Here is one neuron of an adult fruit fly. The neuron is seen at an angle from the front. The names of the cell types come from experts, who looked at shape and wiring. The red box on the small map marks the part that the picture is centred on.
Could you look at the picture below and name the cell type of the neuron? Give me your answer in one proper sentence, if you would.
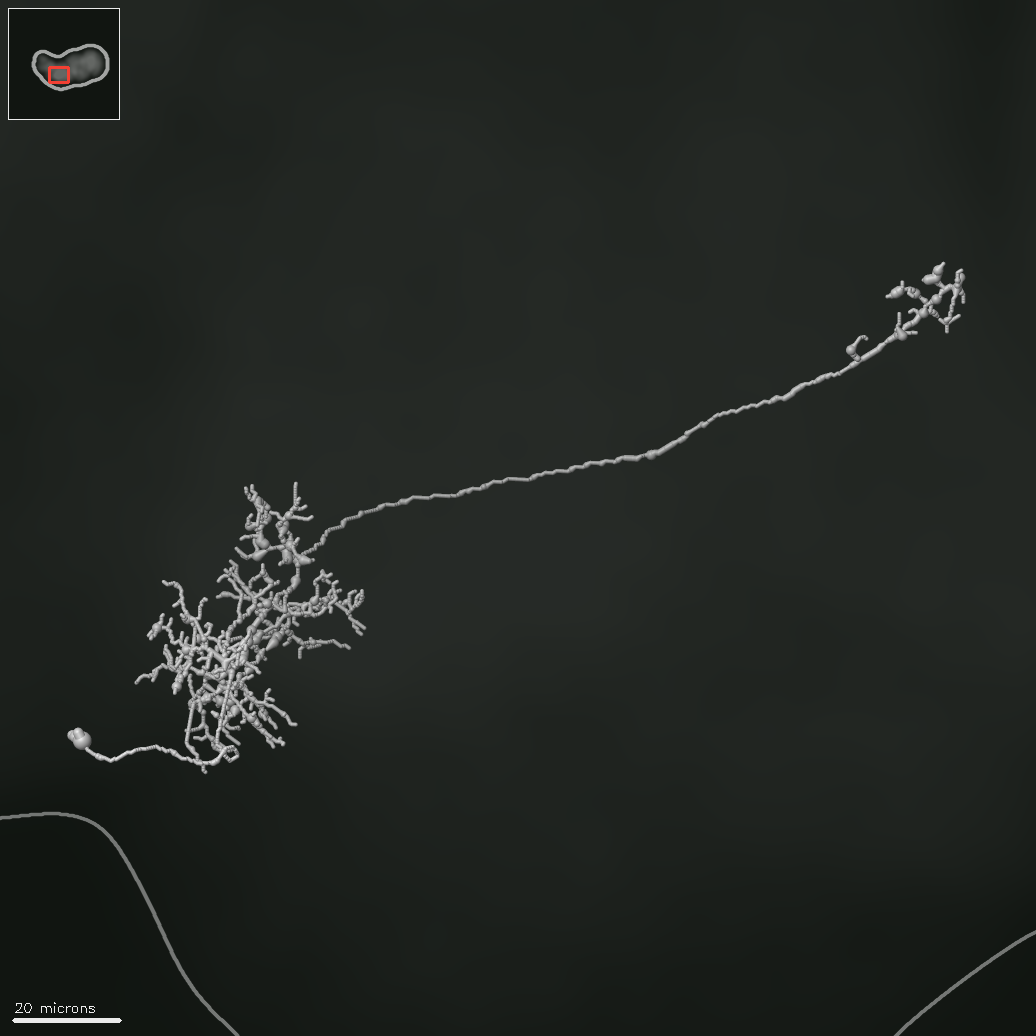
It is TmY10 that this neuron is, by cell type.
